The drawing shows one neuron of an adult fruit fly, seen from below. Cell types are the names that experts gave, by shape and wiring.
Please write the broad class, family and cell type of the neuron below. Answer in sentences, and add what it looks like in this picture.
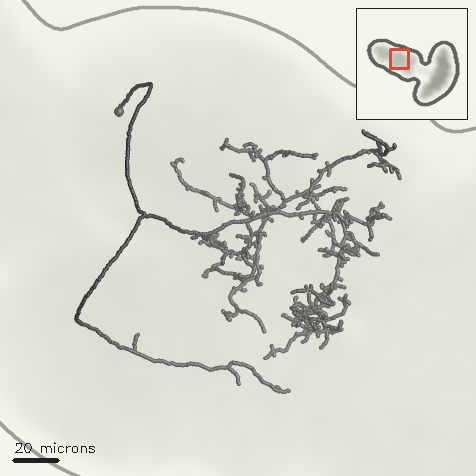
It is a nerve-cord intrinsic neuron. The family is hemilineage 19B. It is of cell type IN19B067. It is in the nerve cord and does not reach the brain. By the scale bar it is about 150 microns wide in this view. Dozens of branch ends can be seen.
